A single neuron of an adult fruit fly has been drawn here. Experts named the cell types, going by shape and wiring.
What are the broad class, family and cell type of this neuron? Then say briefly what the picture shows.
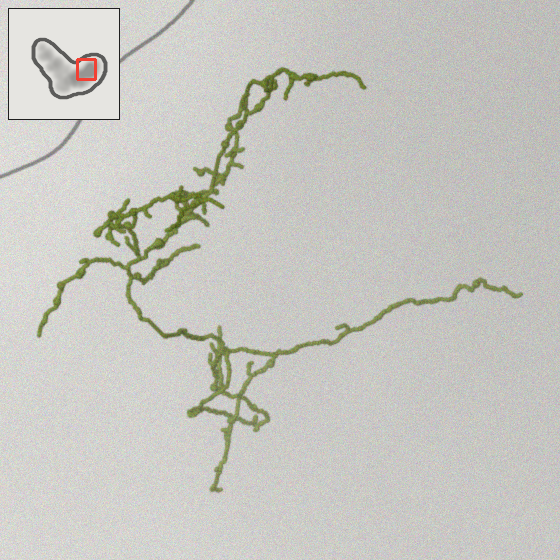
Its broad class is central-brain intrinsic neuron. Its family is hemilineage SMPad2. It is of cell type CB1368. The drawing shows no cell body. The picture shows dozens of branch ends.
